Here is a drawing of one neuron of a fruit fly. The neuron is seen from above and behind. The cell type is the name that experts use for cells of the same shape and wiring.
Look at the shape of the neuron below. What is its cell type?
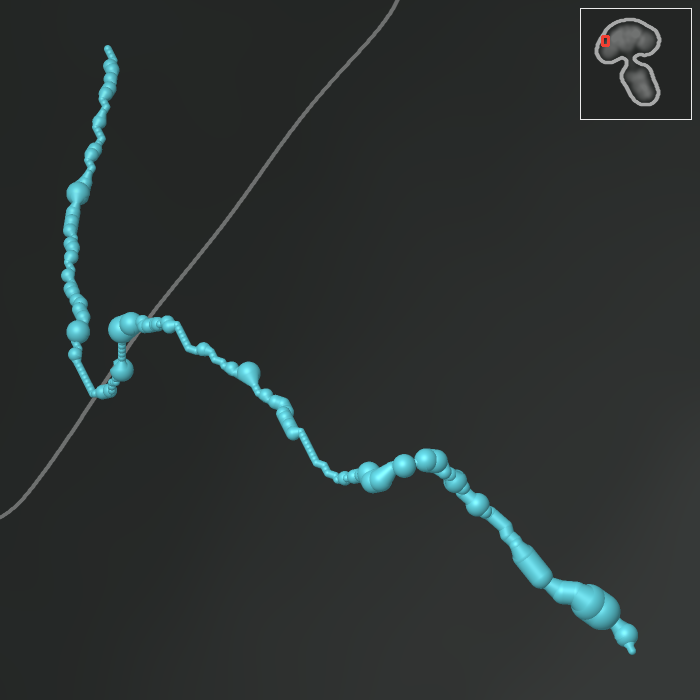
R8d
